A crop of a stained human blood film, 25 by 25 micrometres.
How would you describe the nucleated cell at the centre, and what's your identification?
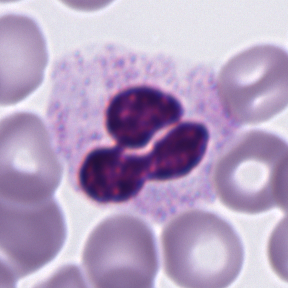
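Cytoplasm abundant, pale pink, scattered with many fine violet granules. No cytoplasmic vacuoles. No nucleoli visible in nucleus. Segmented neutrophil.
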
